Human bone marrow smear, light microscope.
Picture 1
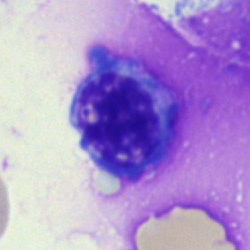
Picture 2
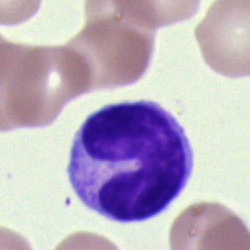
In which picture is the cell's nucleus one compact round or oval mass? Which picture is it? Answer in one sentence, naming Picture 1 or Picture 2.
Compact and round or oval is the nucleus of the cell in picture 1.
